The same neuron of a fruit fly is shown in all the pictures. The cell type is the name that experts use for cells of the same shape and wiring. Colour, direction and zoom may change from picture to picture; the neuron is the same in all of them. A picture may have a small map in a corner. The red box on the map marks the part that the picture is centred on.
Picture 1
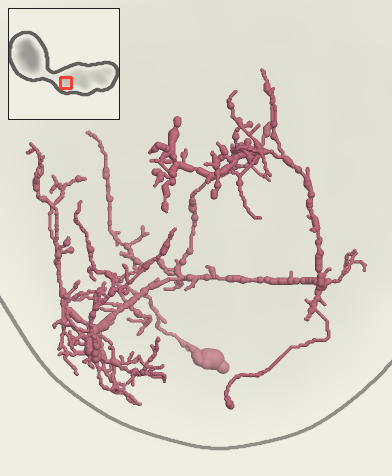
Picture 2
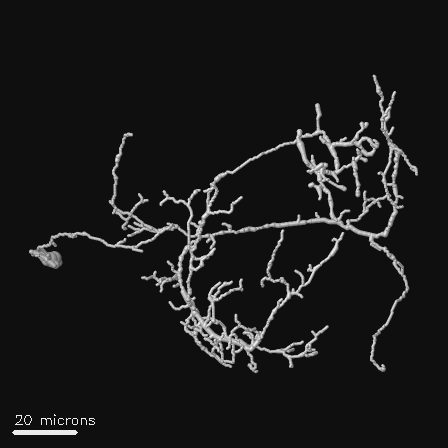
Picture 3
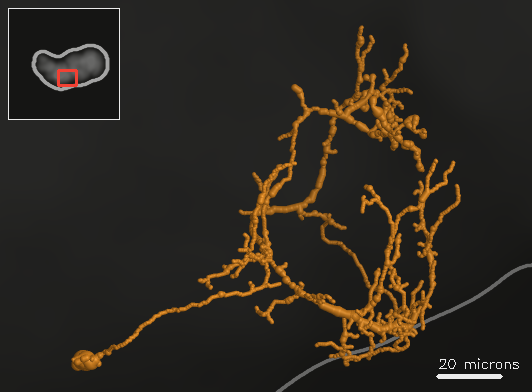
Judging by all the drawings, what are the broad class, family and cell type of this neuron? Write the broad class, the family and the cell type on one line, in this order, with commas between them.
nerve-cord intrinsic neuron, hemilineage 14A, IN14A004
